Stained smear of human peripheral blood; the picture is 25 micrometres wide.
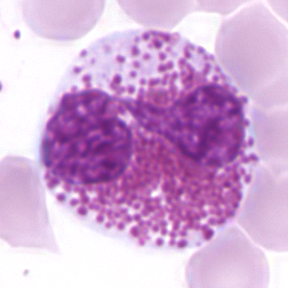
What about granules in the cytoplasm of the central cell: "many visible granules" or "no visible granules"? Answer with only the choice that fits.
Many visible granules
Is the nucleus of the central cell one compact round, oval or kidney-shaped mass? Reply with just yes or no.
No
